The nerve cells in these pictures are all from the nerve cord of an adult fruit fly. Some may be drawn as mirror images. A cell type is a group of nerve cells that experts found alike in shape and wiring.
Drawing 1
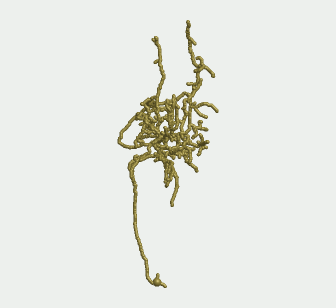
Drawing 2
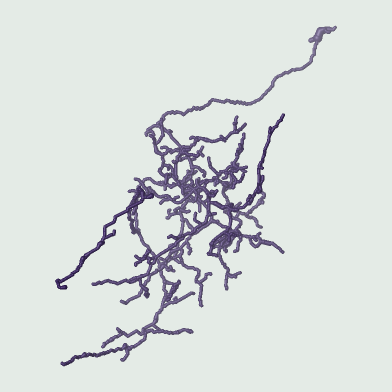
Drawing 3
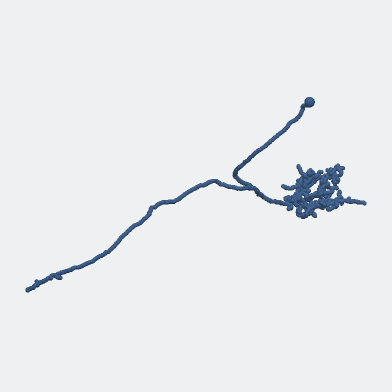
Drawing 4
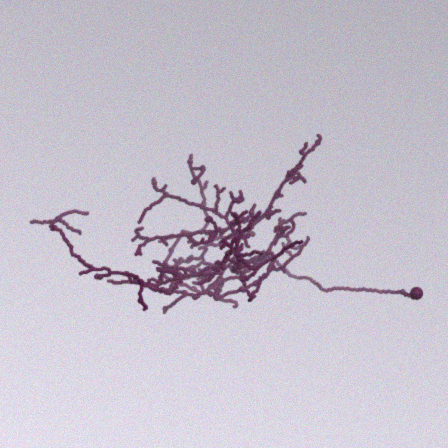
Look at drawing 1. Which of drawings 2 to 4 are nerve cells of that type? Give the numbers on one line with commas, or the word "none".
2, 4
